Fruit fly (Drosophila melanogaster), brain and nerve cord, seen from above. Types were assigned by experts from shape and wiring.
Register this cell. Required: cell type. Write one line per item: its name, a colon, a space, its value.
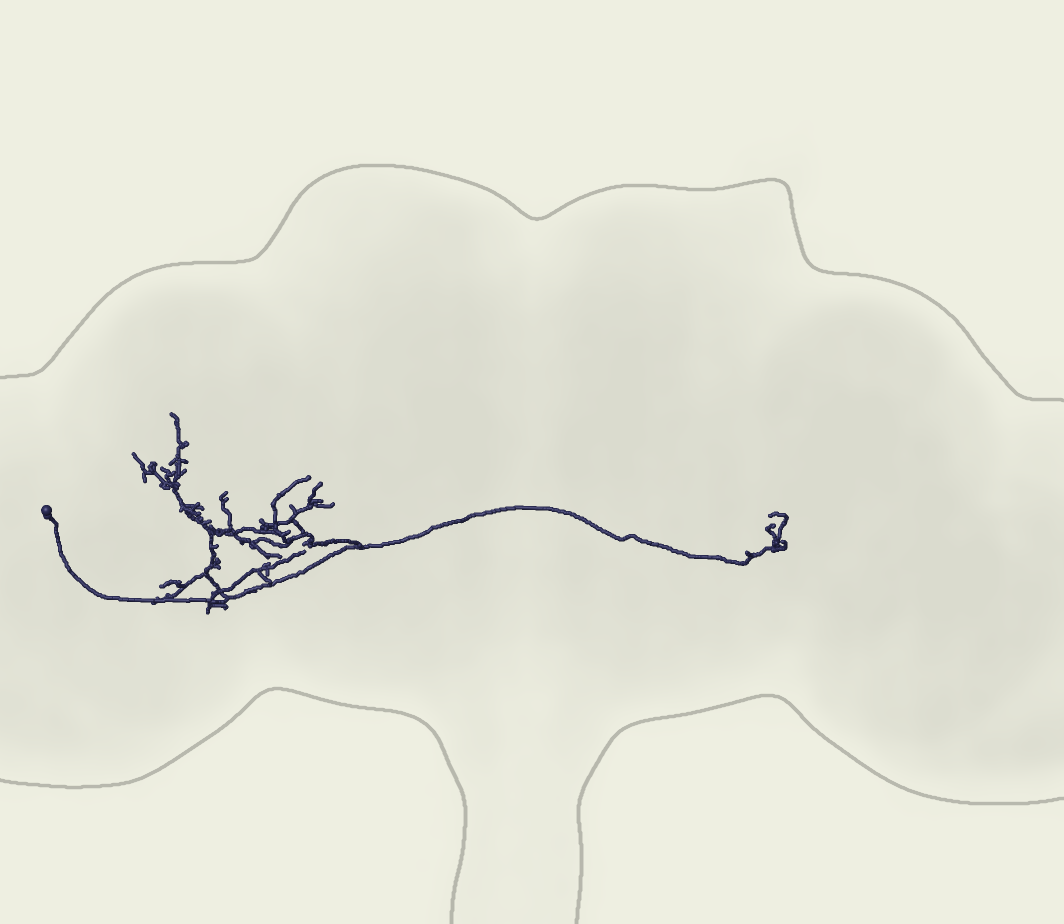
cell type: CB3548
